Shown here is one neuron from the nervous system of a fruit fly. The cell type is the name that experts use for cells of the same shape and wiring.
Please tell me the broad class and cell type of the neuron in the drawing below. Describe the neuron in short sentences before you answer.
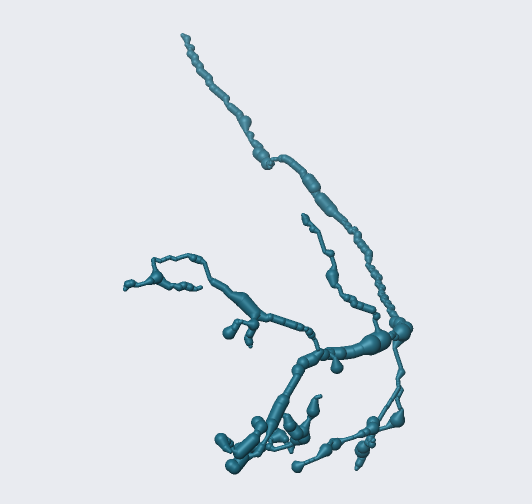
No cell body is drawn. As drawn here it is taller than it is wide. This is a sensory neuron entering the nerve cord. The cell type is SNxx02.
